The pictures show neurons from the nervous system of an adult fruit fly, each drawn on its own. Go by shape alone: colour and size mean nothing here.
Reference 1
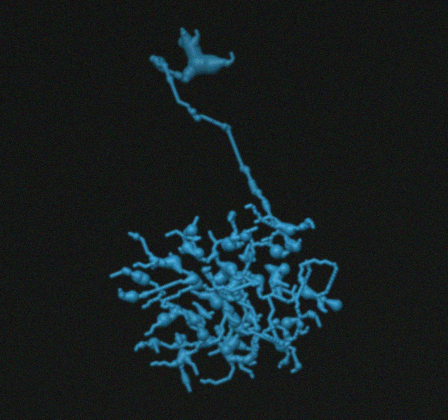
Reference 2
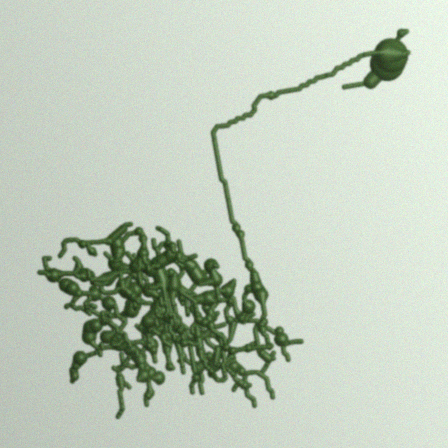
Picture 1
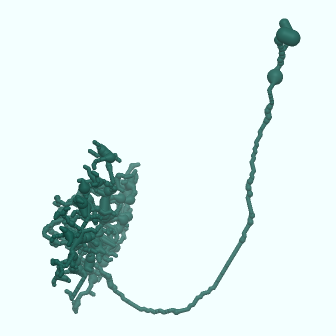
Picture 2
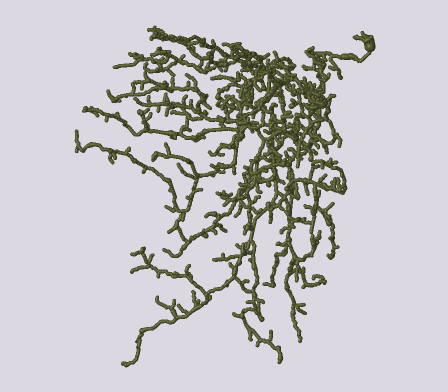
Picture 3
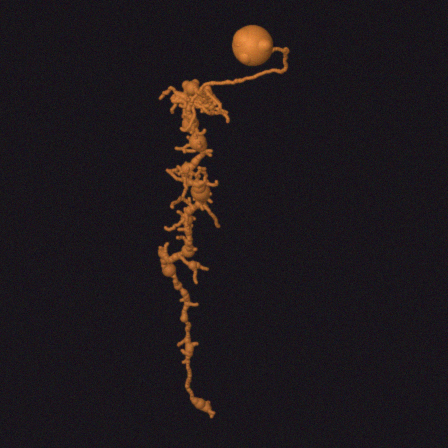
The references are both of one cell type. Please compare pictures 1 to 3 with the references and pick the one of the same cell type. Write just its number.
1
